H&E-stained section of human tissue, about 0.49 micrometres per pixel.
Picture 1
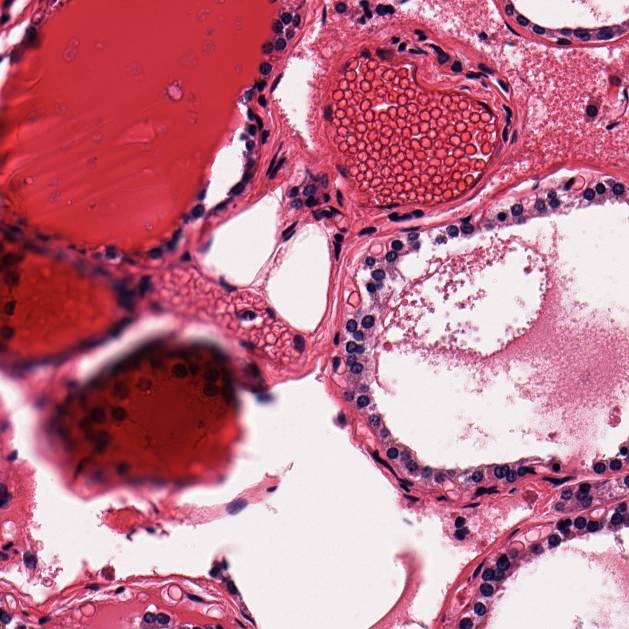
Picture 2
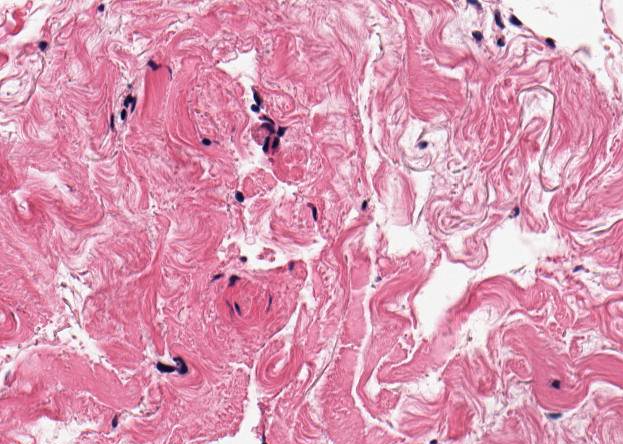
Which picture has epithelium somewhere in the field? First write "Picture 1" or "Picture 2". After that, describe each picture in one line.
Picture 1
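Picture 1: The field is made up of rounded, closed follicles of varied size, each lined by a single layer of epithelium.
Picture 2: No epithelium is present anywhere in the field.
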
